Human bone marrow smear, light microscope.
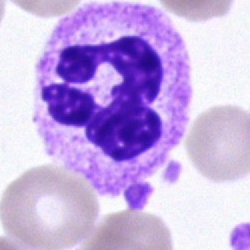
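Segmented neutrophil. Outline roughly oval, longer top to bottom than side to side. Chromatin dark purple, densely condensed. No nucleoli visible.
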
